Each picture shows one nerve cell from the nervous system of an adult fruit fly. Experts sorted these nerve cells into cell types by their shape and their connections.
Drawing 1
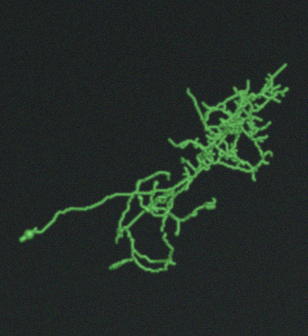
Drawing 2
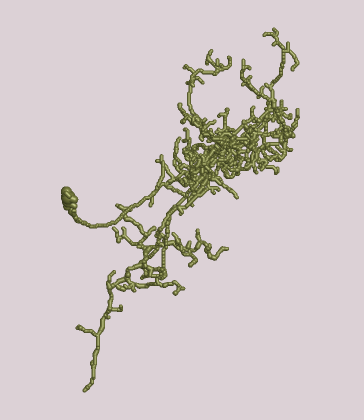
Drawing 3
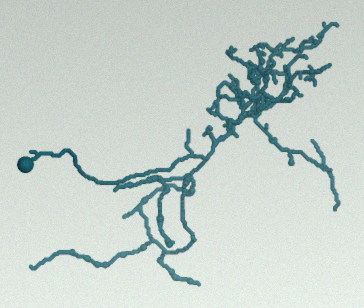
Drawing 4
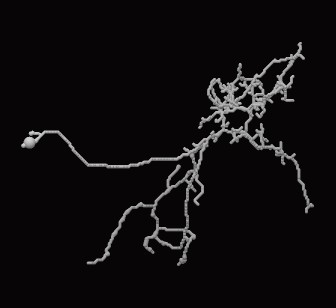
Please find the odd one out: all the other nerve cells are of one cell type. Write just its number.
2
